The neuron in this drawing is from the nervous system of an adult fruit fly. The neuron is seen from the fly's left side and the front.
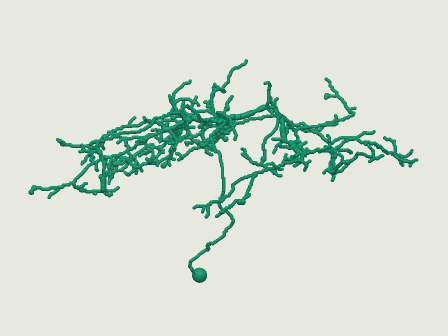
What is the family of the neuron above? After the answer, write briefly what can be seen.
Its family is hemilineage 00A. This is a nerve-cord intrinsic neuron. Its cell body lies at the bottom of the picture. Dozens of branch ends can be seen.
